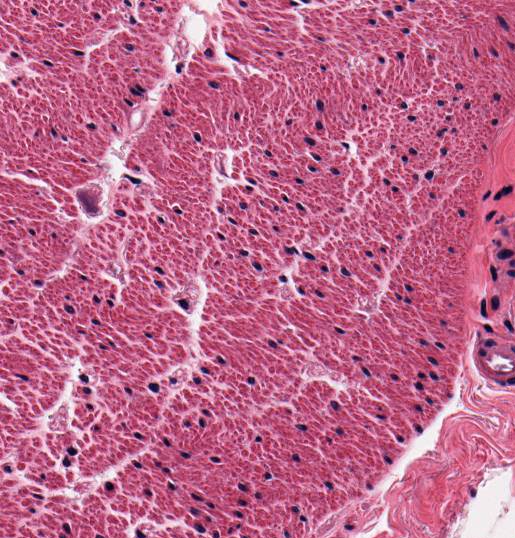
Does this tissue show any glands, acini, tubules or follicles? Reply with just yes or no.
No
